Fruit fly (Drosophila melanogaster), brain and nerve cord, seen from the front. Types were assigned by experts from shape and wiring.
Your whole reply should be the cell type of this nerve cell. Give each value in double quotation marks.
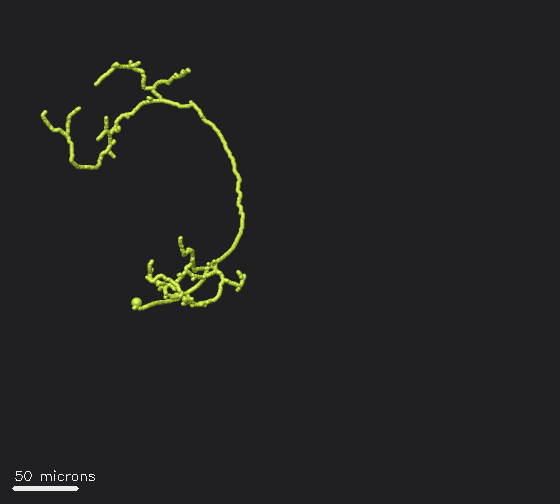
"CB3383"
